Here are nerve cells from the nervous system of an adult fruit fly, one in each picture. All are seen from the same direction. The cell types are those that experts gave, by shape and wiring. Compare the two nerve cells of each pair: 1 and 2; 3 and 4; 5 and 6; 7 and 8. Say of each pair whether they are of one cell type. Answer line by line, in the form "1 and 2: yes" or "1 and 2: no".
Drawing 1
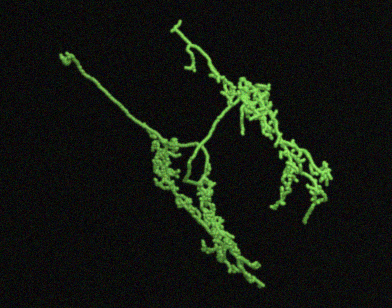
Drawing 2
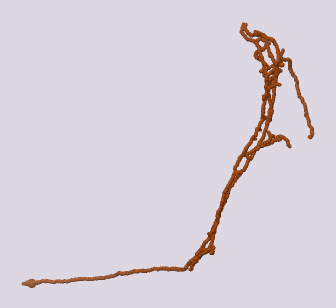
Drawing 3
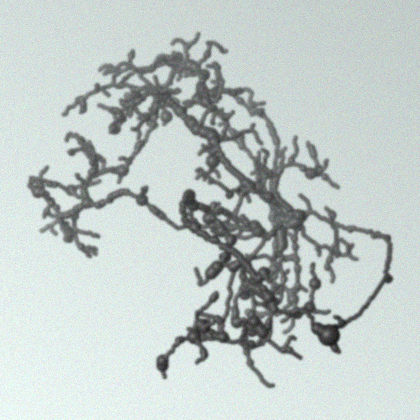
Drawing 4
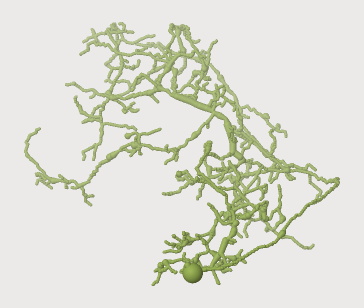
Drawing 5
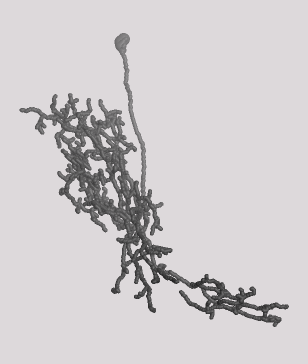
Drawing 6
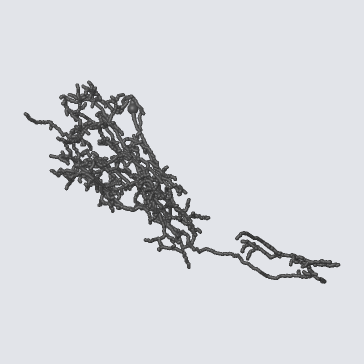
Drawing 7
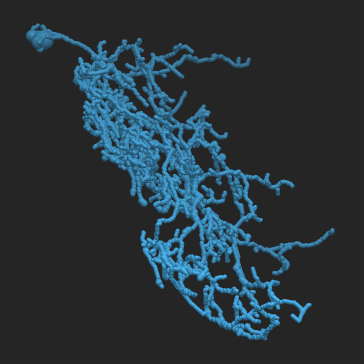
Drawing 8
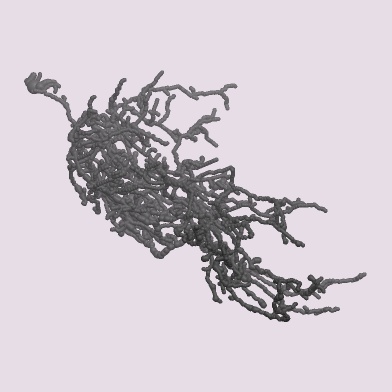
1 and 2: no
3 and 4: yes
5 and 6: yes
7 and 8: yes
